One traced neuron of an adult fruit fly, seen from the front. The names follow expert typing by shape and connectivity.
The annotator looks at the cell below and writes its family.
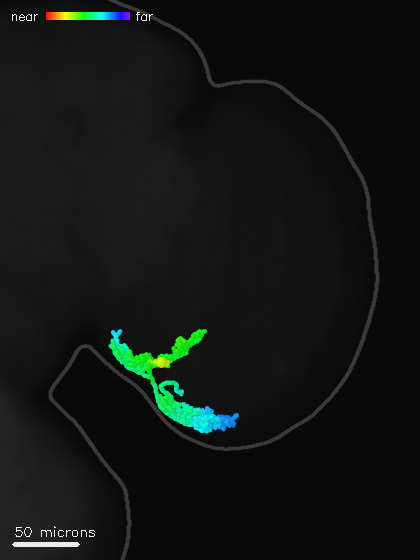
TmY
